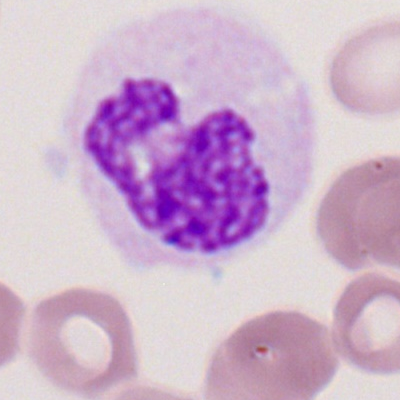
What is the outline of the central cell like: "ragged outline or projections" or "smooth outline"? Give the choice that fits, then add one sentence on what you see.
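Smooth outline. The outline of the cell is roughly round and smooth.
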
